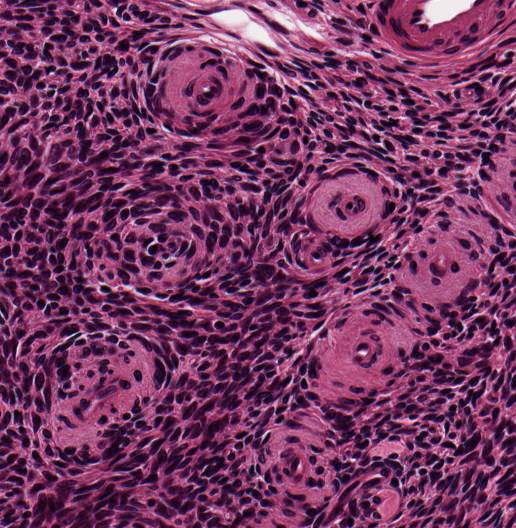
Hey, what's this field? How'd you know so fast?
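The tissue shown is ovarian cortex. It forms a dense sheet of closely packed cells, scattered throughout with round concentric whorls around which cells curve like onion layers.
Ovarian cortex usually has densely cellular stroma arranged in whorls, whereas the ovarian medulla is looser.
The cells between the whorls have oval to spindle-shaped dark nuclei and scant cytoplasm.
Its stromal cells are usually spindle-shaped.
No glands or lumen-forming tubules are seen.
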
